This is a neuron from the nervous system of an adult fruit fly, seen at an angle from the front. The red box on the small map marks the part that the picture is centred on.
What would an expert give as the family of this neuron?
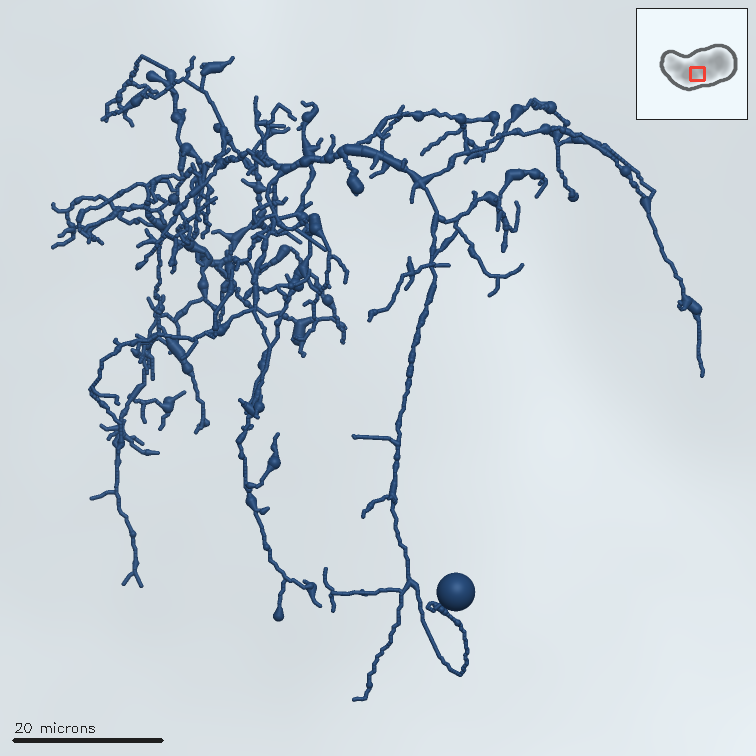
hemilineage 08A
